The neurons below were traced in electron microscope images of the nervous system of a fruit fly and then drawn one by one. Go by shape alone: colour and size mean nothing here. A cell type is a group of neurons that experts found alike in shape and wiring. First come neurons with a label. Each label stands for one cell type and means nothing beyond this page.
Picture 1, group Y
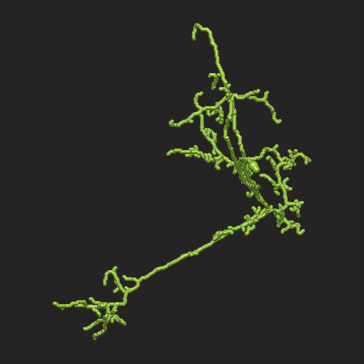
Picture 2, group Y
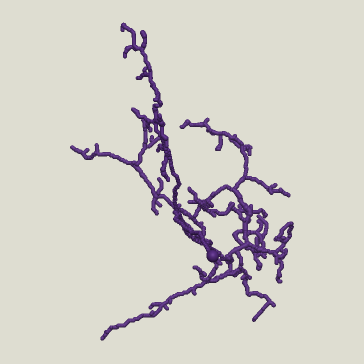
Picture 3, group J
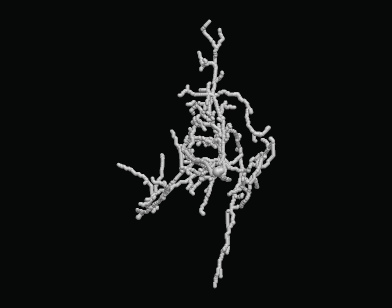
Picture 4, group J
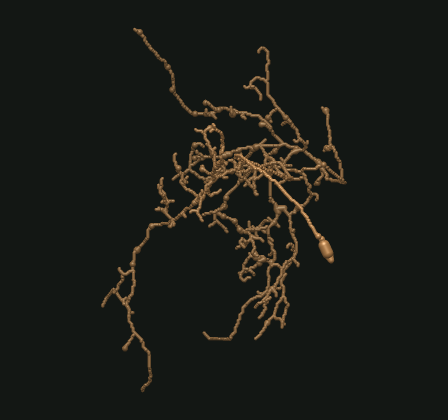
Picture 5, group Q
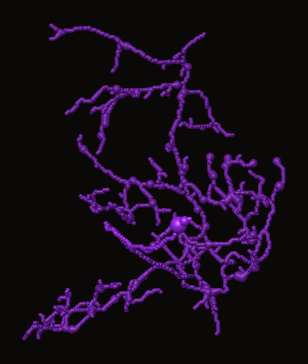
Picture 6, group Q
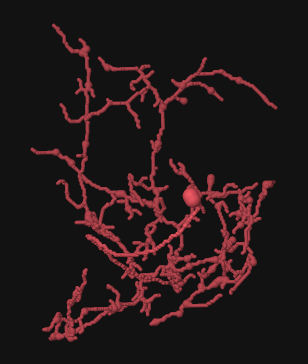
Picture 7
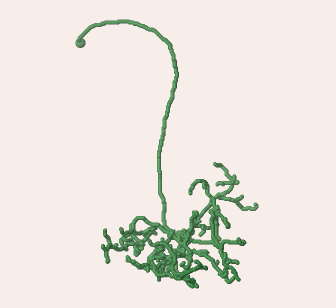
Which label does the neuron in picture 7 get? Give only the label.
group Q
